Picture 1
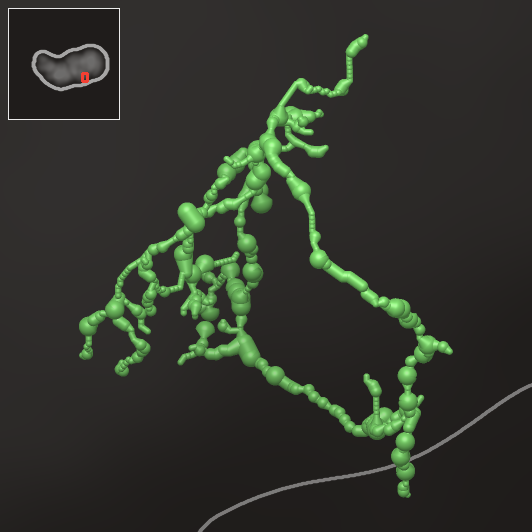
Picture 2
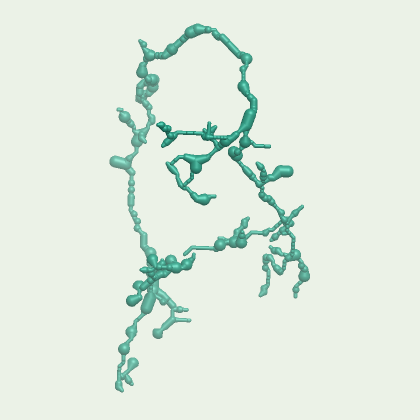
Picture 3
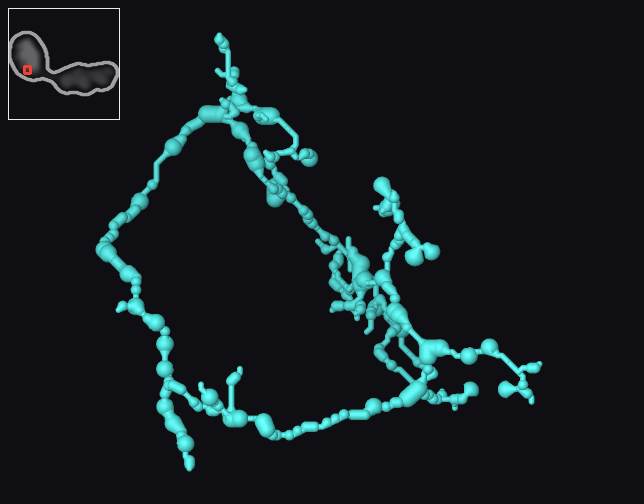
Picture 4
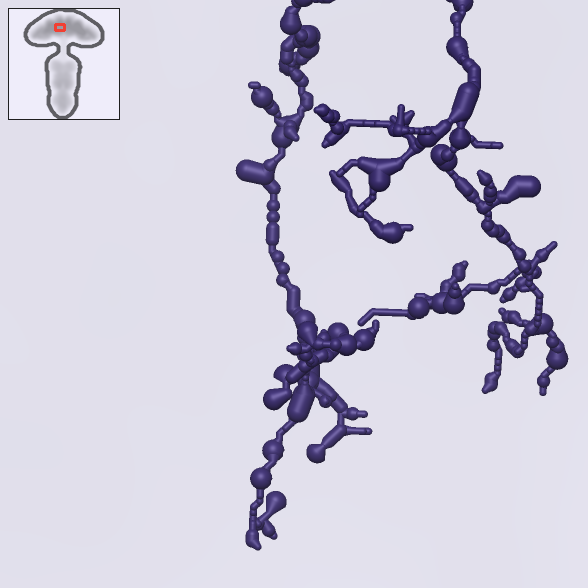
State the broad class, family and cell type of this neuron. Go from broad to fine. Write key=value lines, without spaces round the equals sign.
broad_class=sensory neuron entering the brain
family=class mechanosensory
cell_type=BM_Taste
